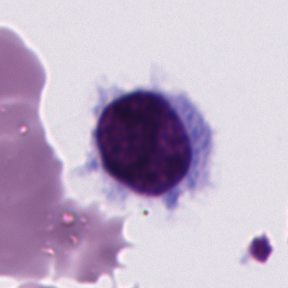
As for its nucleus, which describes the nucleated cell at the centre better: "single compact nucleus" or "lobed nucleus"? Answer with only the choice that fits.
Single compact nucleus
